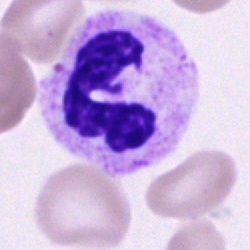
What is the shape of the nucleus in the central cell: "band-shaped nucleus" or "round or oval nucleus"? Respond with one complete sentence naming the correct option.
The nucleus of the cell is curved into a band that has no separate lobes.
